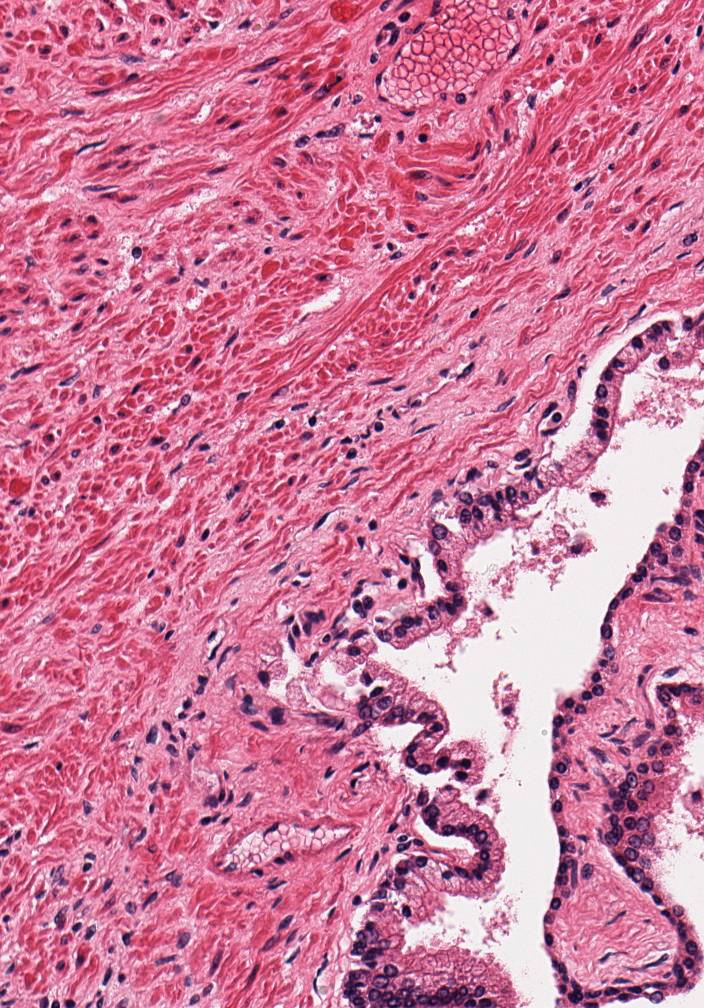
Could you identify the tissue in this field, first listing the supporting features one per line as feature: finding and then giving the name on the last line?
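Lining: folded, projecting into the lumen
Cytoplasm: pale pink in lining cells
Nuclei: small, round, dark
Cluster: small, sharply outlined, clear cells with fine pink meshwork, top centre
Tissue: prostate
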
